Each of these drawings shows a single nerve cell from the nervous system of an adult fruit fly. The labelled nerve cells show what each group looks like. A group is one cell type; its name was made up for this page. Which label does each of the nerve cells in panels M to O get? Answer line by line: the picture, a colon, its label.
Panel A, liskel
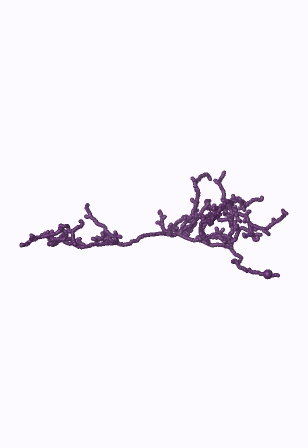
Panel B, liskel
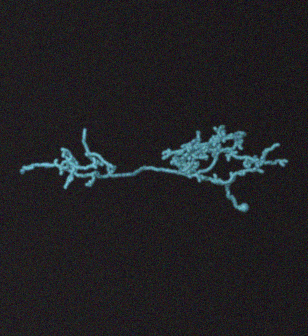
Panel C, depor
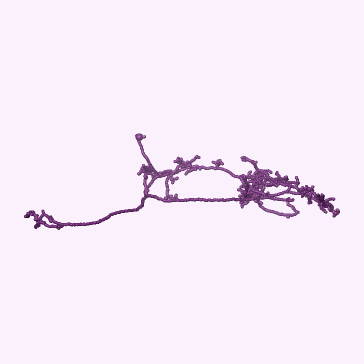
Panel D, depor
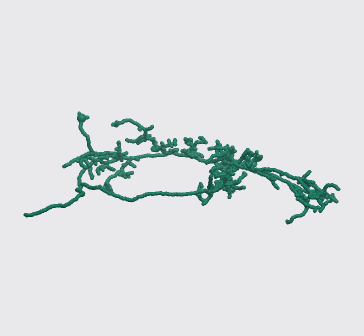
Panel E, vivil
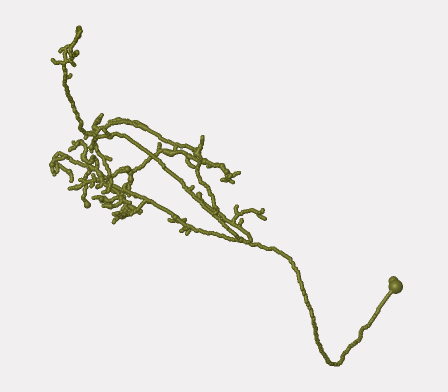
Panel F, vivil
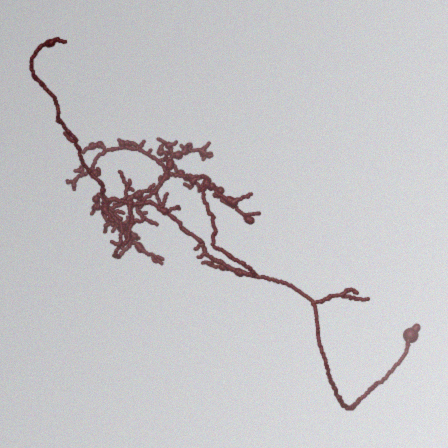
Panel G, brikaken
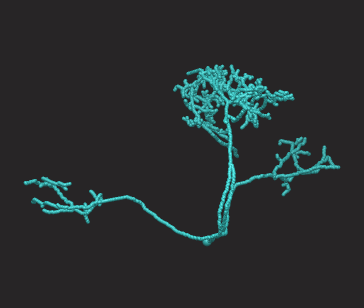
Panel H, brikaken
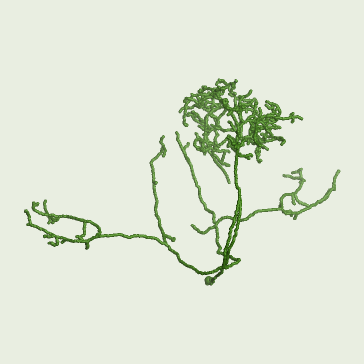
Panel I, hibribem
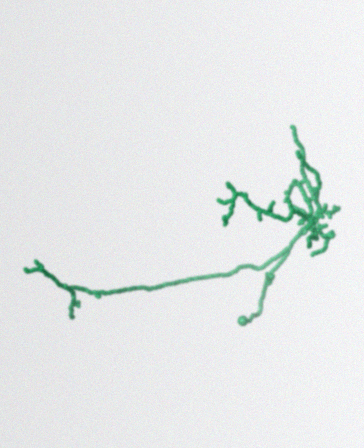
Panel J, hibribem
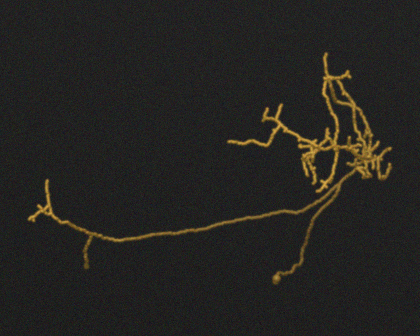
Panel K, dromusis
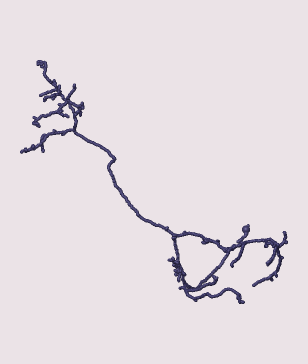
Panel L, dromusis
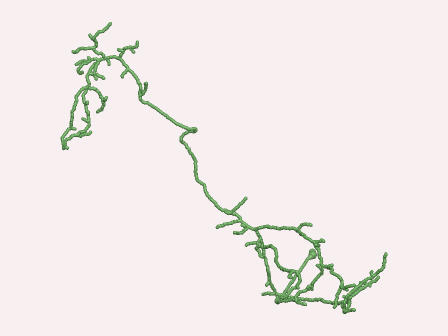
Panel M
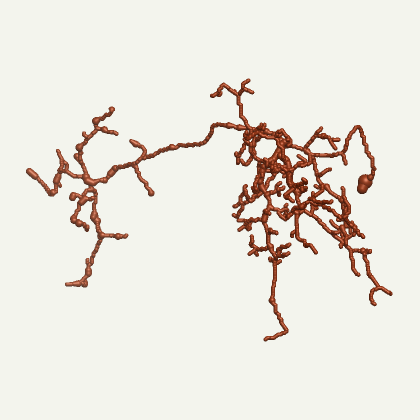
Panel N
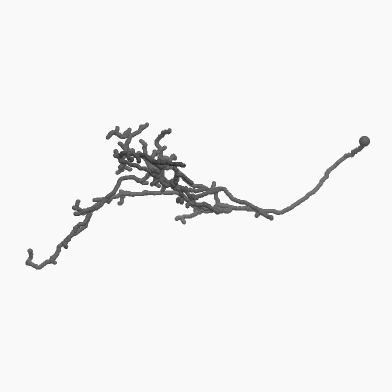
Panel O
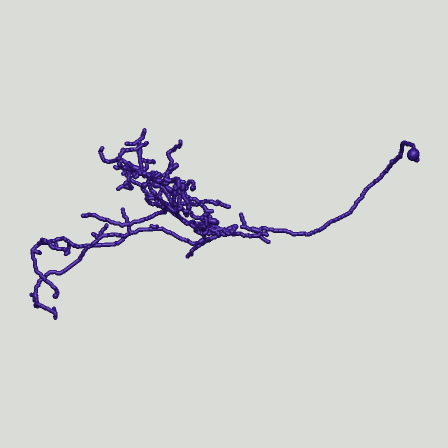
M: liskel
N: vivil
O: vivil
